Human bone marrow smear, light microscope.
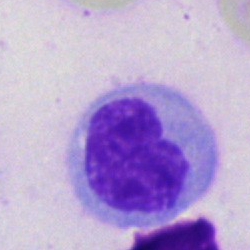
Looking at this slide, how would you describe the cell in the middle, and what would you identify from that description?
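A notch on the right side of the nucleus gives it a kidney-like shape. Its chromatin is dark purple and coarsely clumped, with small paler patches. A moderate rim of pale blue cytoplasm surrounds the nucleus and is wider on the right side than on the left. The cell is a monocyte.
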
